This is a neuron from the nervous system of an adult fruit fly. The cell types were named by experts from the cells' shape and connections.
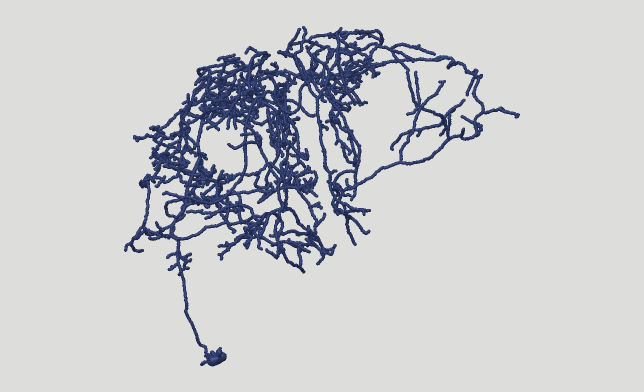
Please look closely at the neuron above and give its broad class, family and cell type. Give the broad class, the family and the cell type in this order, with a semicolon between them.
central-brain intrinsic neuron; hemilineage DL1_ventral; SMP709m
